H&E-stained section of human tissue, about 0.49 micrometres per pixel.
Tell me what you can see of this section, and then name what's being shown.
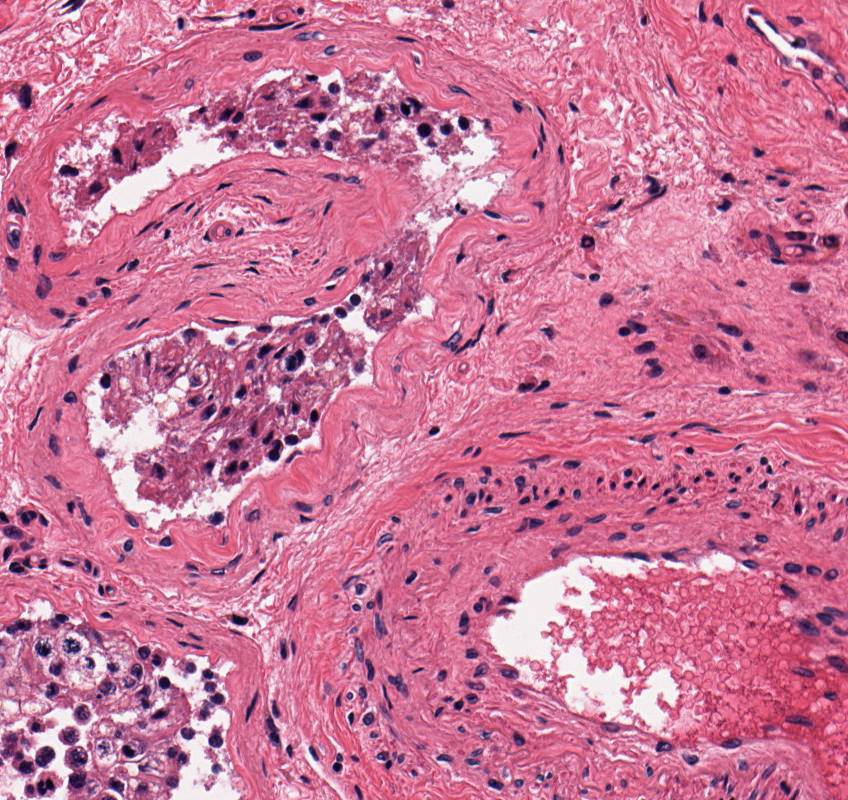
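Each tubular profile has a thick wall of wavy eosinophilic collagen layers, with flattened spindle nuclei parallel to the lumen. The two upper-left profiles hold loose clusters of cells with small dark round nuclei in granular pink material, parted from the wall by clear white gaps. This is testis.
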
